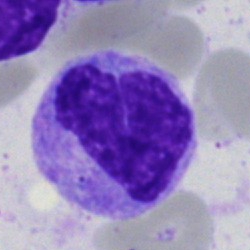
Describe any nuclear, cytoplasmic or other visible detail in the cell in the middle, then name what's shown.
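Start with the nucleus here: a notch in its top edge gives it a heart-like shape. It lies toward the upper right, so the widest band of cytoplasm is at the lower left. See how the chromatin is dark purple and coarsely clumped, while the cytoplasm is a pale lilac-blue. You are looking at a monocyte.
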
